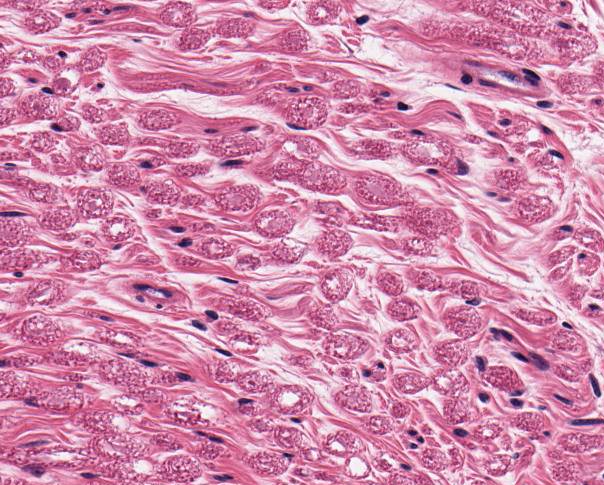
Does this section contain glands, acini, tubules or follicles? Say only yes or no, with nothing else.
No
